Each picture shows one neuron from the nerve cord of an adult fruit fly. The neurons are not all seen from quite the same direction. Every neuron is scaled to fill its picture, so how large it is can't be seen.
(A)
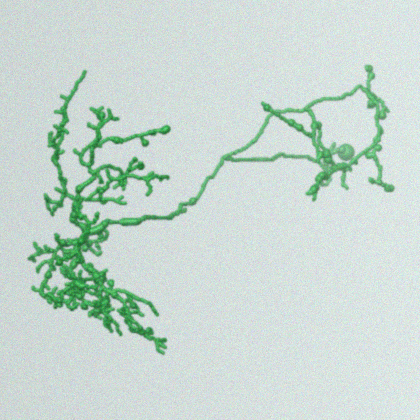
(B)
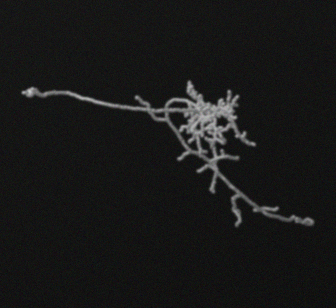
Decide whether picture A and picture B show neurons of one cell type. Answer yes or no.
no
